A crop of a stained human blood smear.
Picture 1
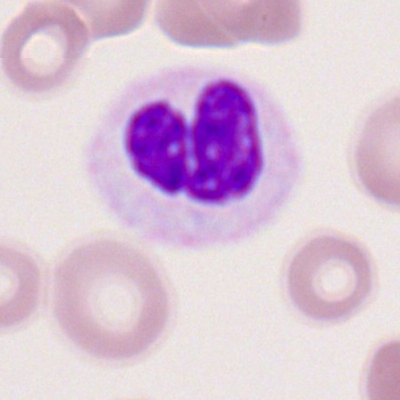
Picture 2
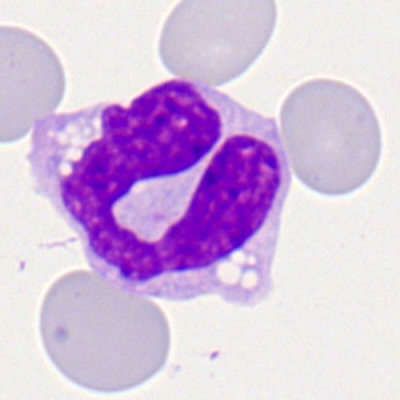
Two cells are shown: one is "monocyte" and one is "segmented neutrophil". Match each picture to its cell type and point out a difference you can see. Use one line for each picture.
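Picture 1 – segmented neutrophil. No vacuoles are seen in the cytoplasm.
Picture 2 – monocyte. Small clear vacuoles cluster at the left side and lower right of the cytoplasm.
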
